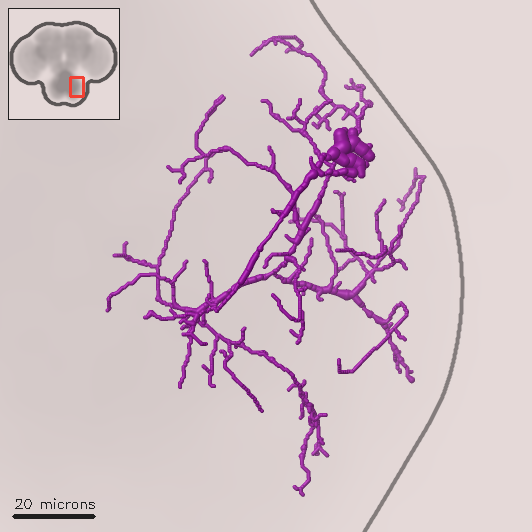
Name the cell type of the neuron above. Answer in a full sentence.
The cell type is Ta levator MN.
